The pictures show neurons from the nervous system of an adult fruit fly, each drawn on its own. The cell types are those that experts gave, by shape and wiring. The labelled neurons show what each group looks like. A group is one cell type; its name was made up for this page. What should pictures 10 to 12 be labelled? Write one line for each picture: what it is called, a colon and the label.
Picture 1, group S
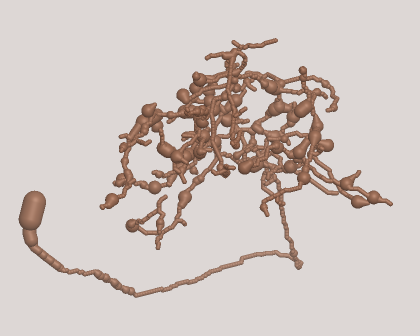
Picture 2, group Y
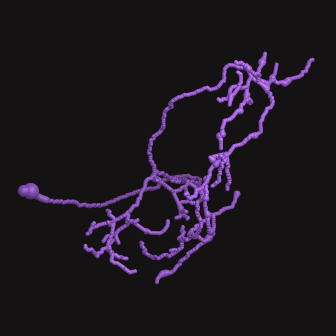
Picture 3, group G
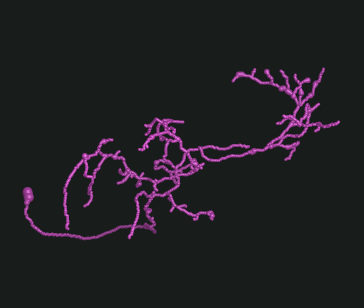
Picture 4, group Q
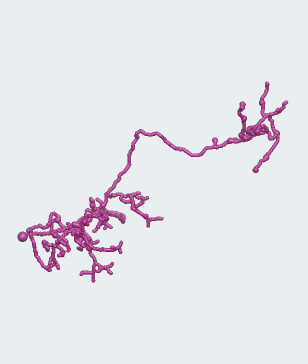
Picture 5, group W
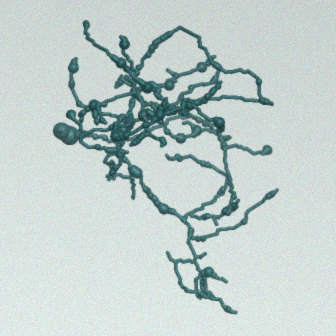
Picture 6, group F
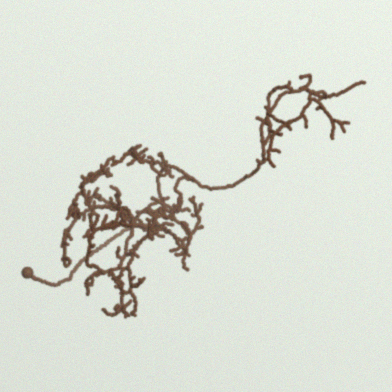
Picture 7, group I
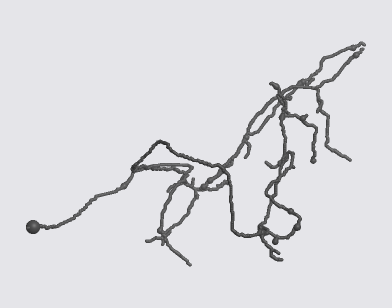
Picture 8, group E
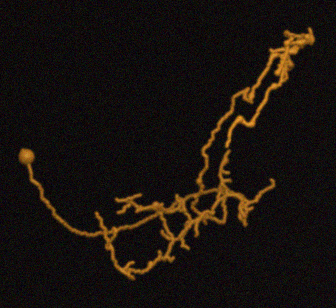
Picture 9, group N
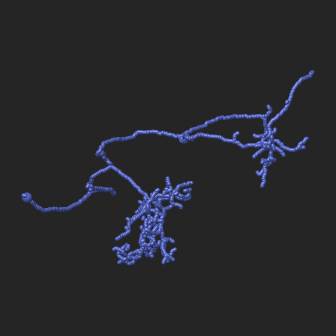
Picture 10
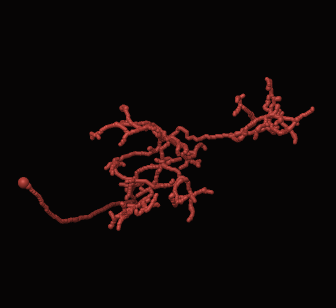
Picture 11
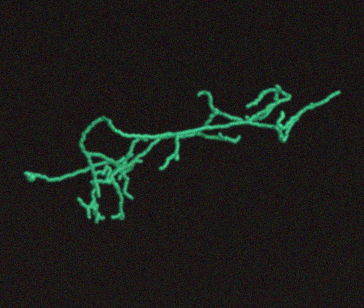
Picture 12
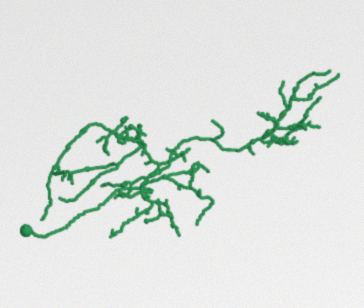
10: group G
11: group I
12: group G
